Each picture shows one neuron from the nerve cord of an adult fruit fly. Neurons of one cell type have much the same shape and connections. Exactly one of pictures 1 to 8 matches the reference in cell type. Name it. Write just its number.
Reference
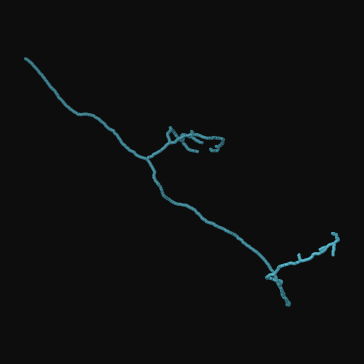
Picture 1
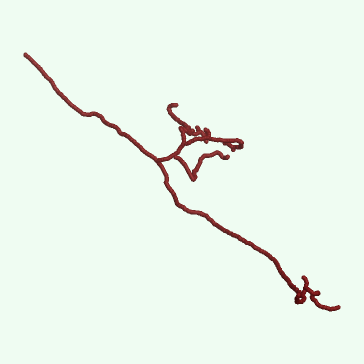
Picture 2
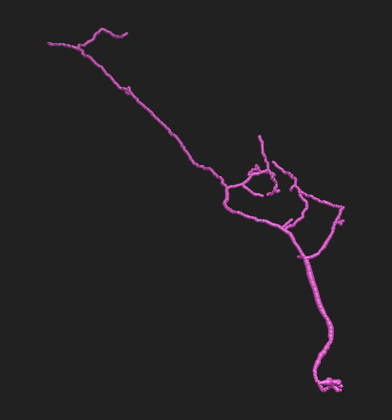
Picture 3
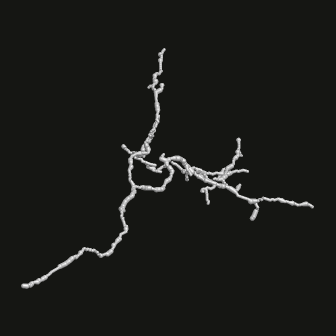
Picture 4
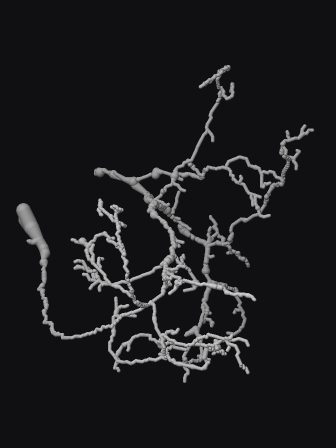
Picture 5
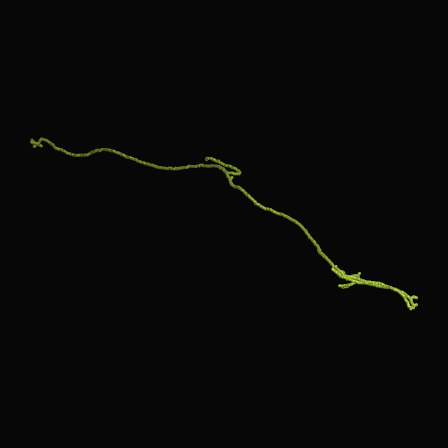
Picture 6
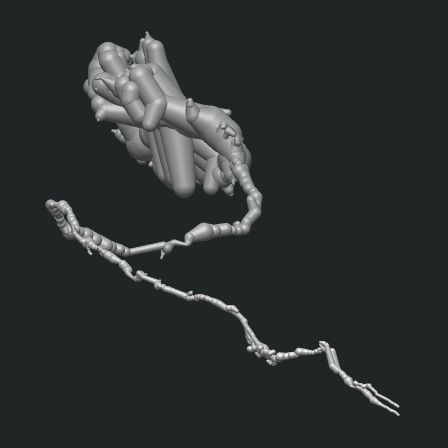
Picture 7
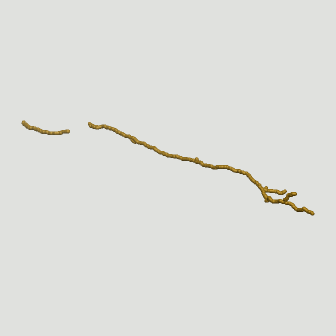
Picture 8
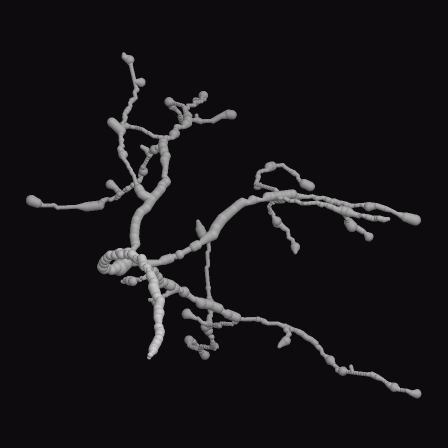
1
